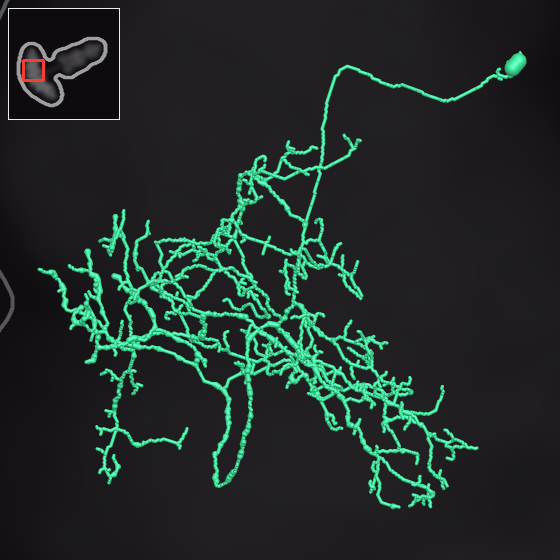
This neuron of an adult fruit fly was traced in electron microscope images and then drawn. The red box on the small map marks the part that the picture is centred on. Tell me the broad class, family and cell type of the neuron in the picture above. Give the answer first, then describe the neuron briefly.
Its broad class is central-brain intrinsic neuron. The family is hemilineage VLPl&p1_posterior. Its cell type is aIPg2. It is in the brain and does not reach the nerve cord. The cell body is at the upper right of the picture.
